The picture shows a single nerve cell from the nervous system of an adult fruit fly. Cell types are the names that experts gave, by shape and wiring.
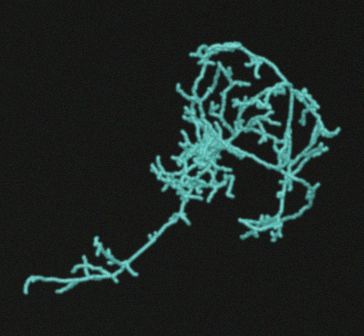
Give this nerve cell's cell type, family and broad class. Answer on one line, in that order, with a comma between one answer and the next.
IN04B013, hemilineage 04B, nerve-cord intrinsic neuron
